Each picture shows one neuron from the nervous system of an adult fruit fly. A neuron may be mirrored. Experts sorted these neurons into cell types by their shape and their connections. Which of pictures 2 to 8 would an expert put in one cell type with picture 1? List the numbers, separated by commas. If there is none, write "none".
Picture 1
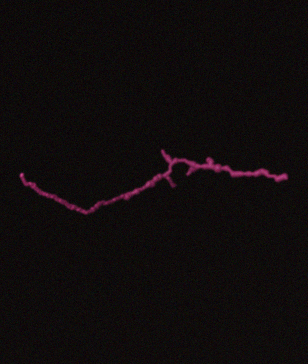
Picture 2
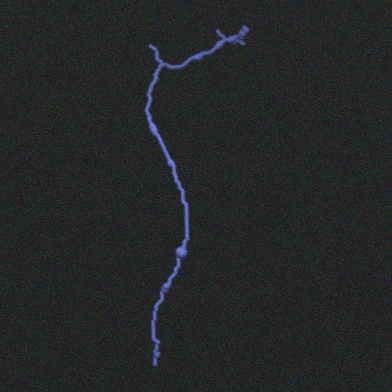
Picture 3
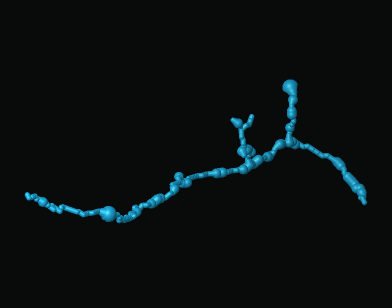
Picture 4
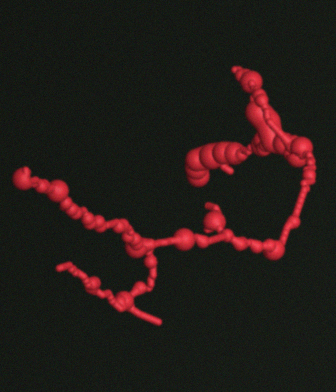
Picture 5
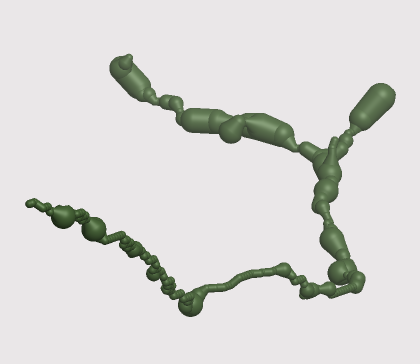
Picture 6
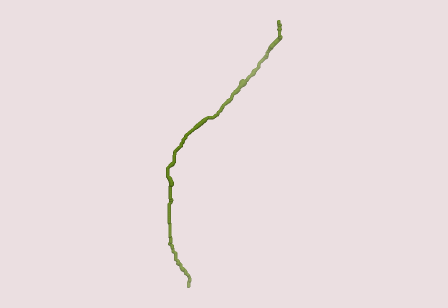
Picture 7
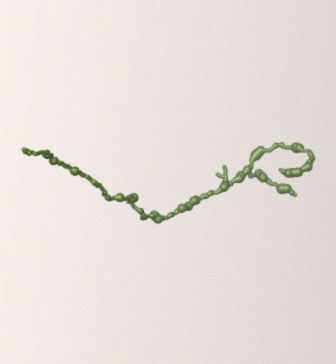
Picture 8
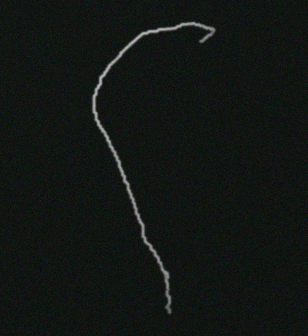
3, 5, 7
